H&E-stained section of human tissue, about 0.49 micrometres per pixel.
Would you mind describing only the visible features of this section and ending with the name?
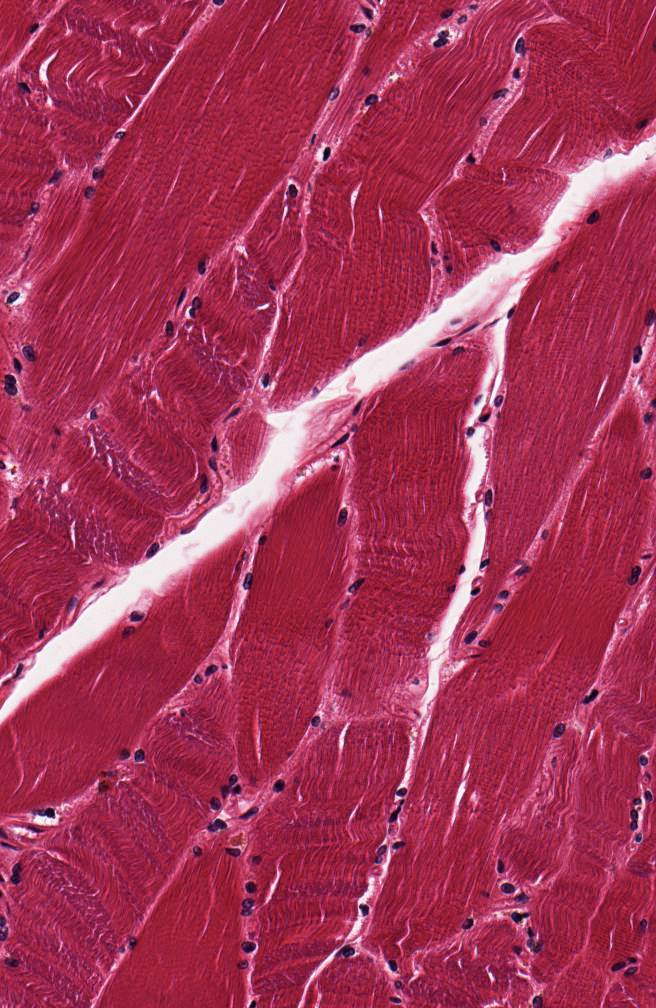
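Start with the striping: fine cross-striations run across the fibres. Follow a fibre along and you'll find it continues as a long, unbranched band that never joins its neighbours. Now the nuclei, small, dark and oval, sitting at the edges of the fibres. The fibre cytoplasm takes a deep red-pink stain. What you are looking at is skeletal muscle.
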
